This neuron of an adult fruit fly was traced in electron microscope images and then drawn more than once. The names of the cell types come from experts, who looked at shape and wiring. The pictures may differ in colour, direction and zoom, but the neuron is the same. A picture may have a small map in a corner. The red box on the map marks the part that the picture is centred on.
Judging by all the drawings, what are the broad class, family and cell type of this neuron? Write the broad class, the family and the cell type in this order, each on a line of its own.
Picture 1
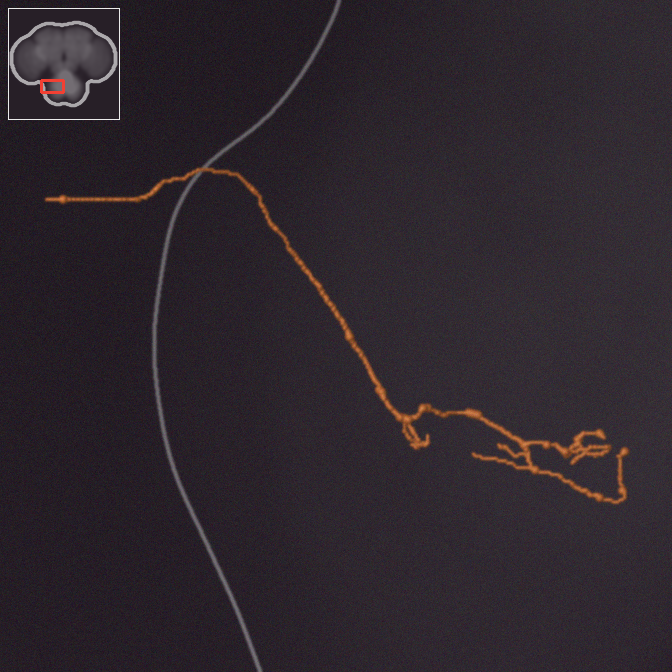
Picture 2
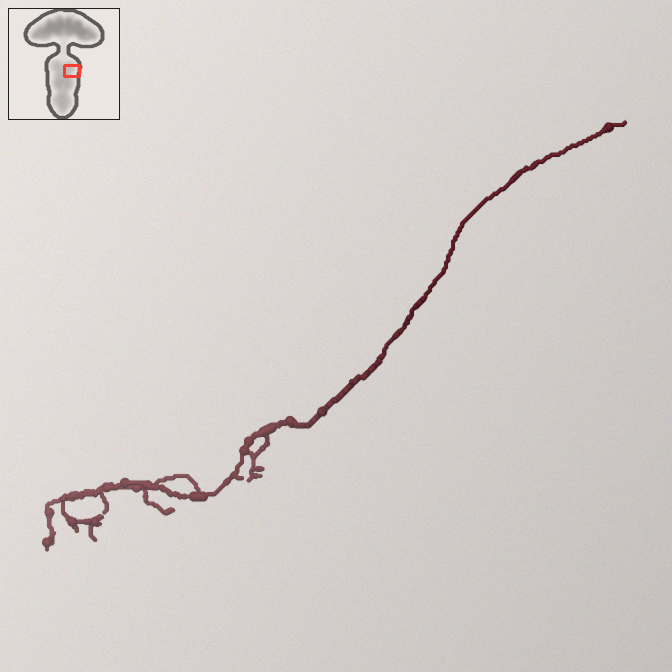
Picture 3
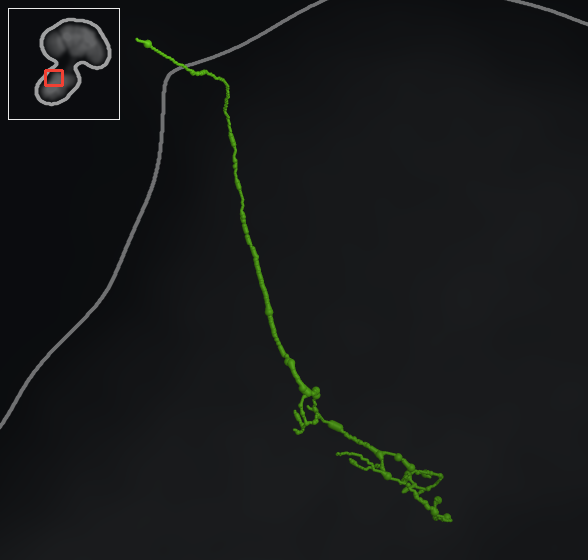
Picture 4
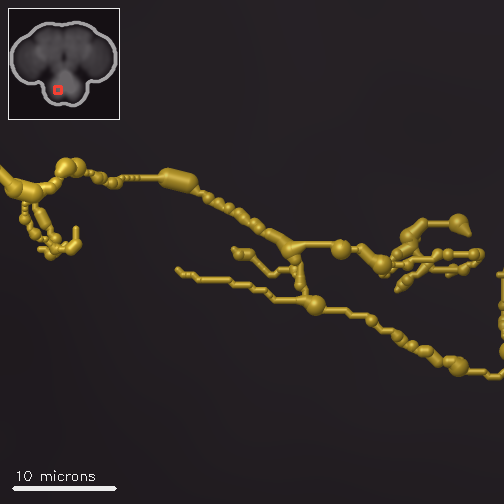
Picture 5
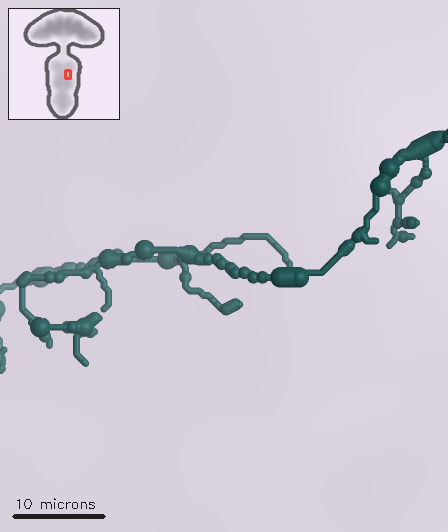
sensory neuron entering the nerve cord
class gustatory
WG3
